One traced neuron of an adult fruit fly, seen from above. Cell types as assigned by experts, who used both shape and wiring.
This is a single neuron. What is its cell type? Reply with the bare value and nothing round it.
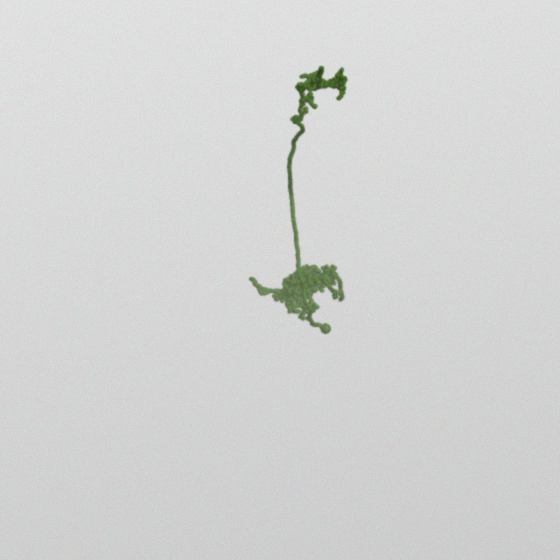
AN03A008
